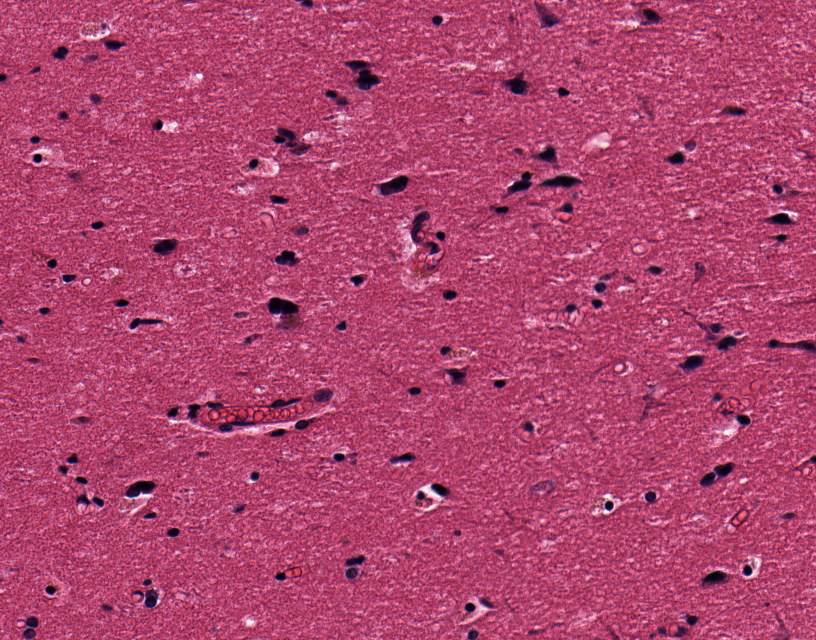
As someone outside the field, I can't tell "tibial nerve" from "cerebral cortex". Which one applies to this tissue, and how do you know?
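Cerebral cortex. Throughout the field, a uniform, finely fibrillary pink background lacks any organised units. Small, round, densely dark nuclei lie scattered singly across the entire field, many of them ringed by a clear halo. No epithelium or glandular structures are present anywhere.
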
